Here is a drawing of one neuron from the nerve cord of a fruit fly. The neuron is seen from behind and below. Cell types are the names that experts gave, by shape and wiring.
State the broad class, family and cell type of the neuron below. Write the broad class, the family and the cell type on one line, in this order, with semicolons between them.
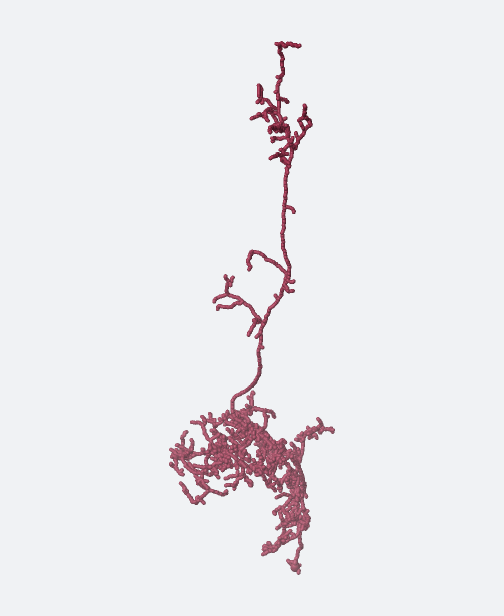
nerve-cord intrinsic neuron; hemilineage 07B; IN07B014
